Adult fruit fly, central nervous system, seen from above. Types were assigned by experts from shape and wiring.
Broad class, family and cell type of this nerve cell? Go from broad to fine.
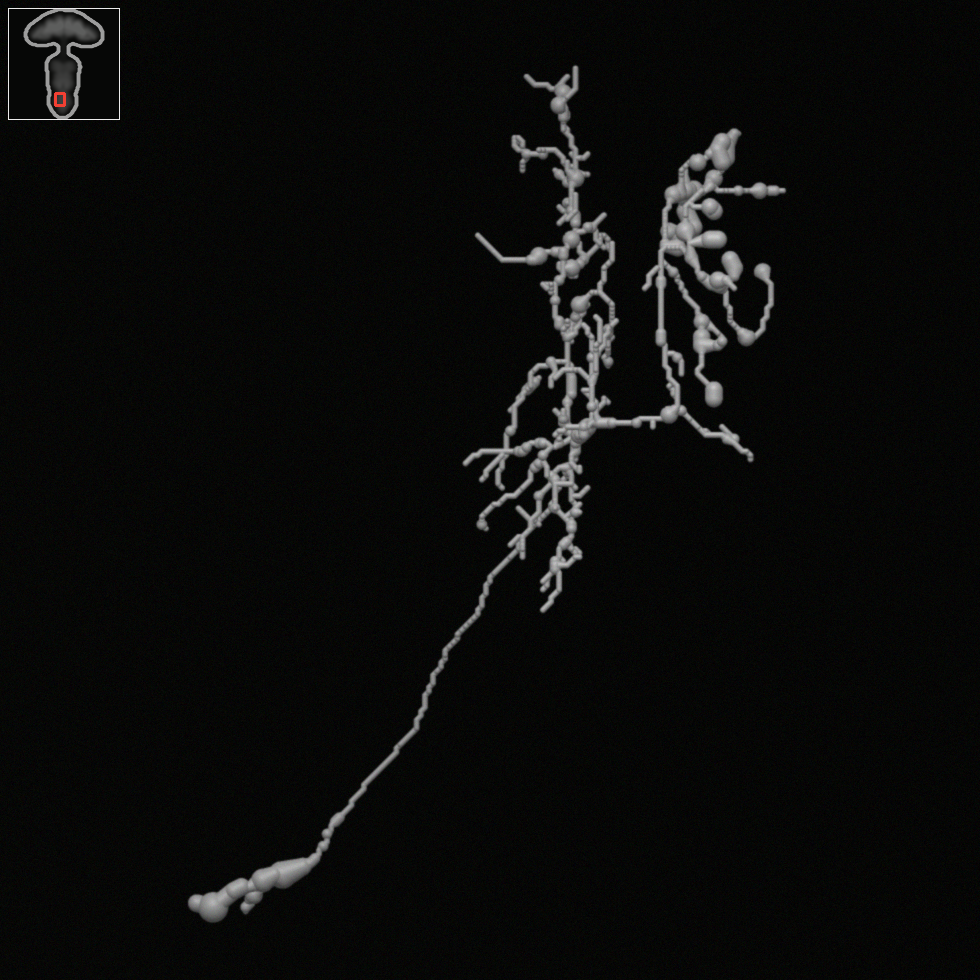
nerve-cord intrinsic neuron; hemilineage 06A; IN06A119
